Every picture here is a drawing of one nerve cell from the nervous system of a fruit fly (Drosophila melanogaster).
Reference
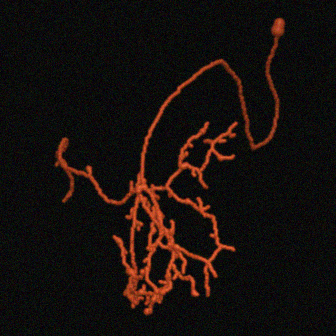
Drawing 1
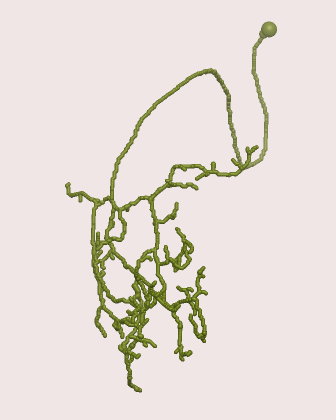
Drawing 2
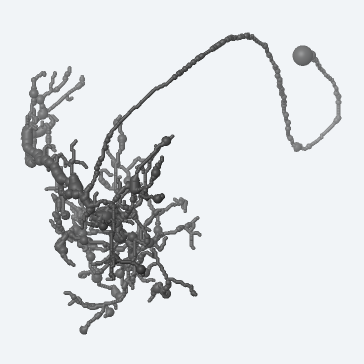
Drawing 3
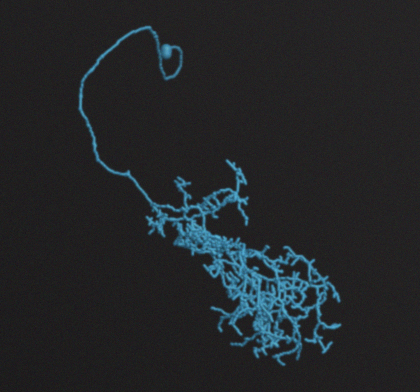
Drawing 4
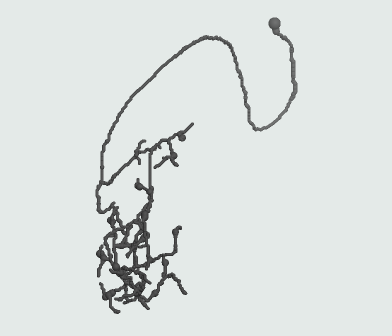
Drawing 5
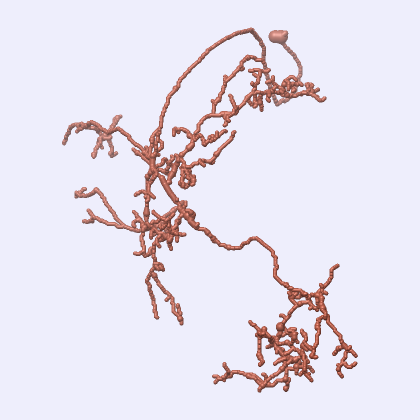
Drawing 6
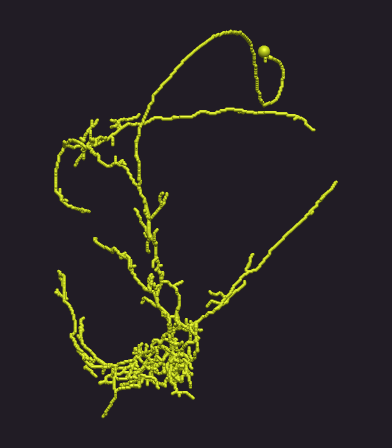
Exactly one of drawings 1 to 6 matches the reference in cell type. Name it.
Drawing 1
